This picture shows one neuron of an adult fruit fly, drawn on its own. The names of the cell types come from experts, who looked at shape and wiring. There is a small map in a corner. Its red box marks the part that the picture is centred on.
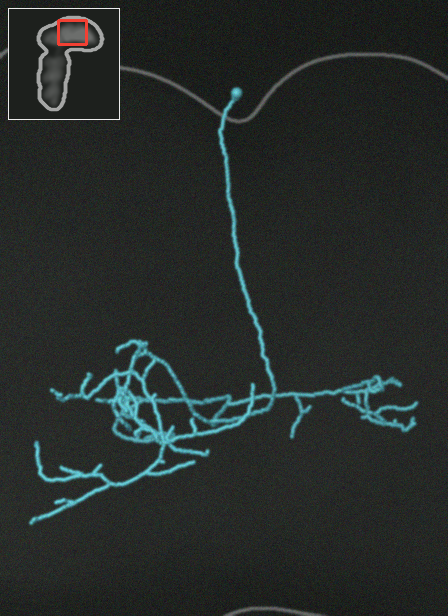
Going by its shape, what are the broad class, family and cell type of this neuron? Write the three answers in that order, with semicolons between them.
central-brain intrinsic neuron; hemilineage PSa1; CL121_a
